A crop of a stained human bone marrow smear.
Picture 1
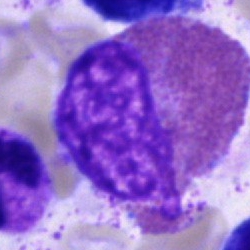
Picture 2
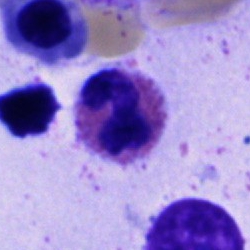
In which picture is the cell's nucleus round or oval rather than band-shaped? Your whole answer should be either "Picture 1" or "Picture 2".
Picture 1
